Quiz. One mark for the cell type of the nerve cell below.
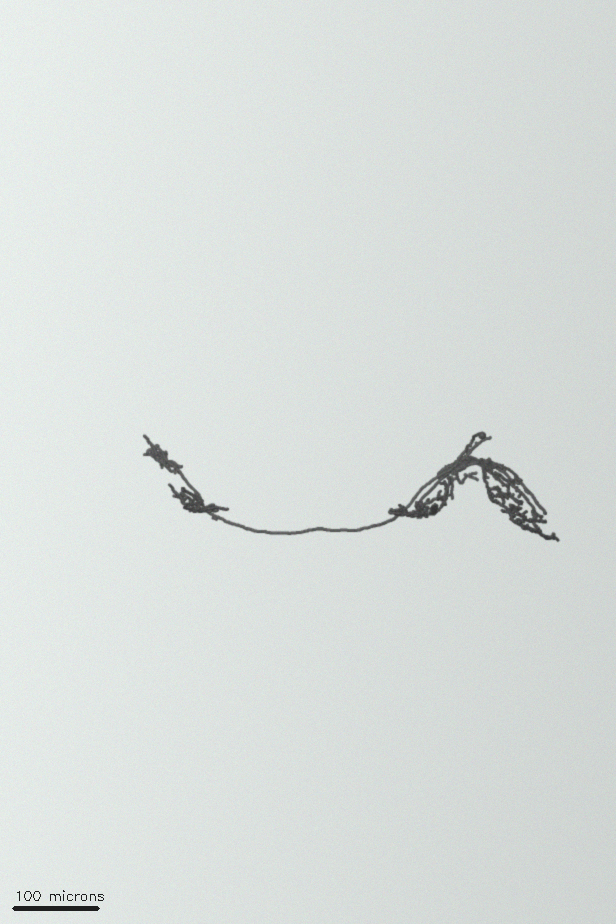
MeVPaMe2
